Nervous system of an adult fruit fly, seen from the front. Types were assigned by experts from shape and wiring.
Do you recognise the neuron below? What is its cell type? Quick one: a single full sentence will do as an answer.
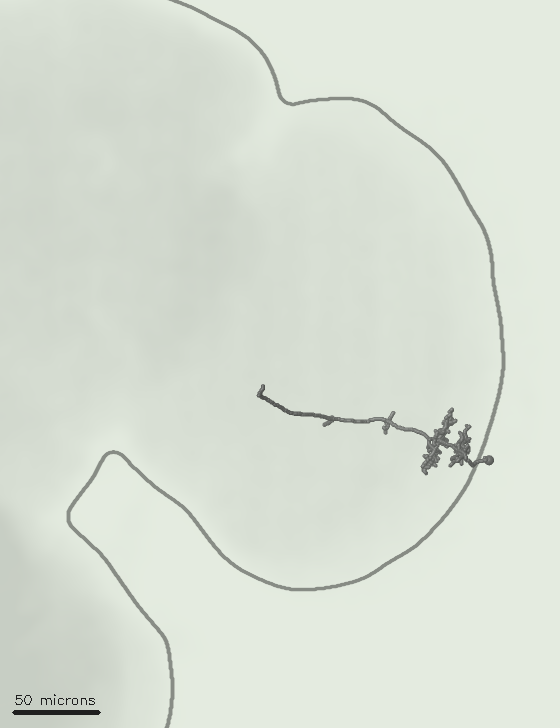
Included in the cell type TmY3 is this neuron.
